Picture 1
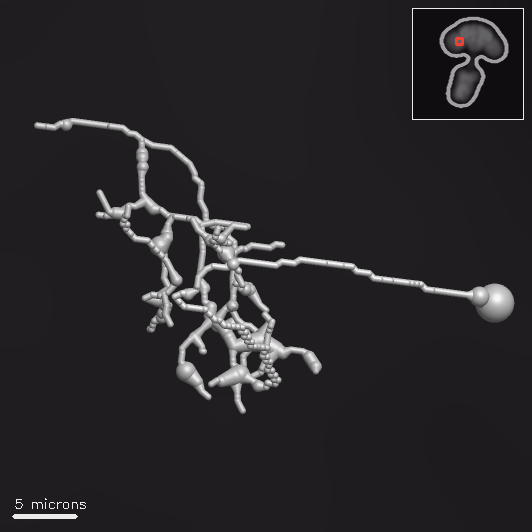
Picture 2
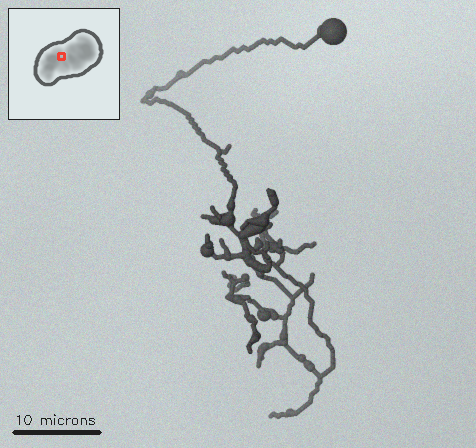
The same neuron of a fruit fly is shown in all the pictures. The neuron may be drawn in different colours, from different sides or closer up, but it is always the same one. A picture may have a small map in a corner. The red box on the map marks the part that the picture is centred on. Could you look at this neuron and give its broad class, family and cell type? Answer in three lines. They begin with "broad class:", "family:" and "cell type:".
broad class: optic-lobe intrinsic neuron
family: Cm
cell type: Cm1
